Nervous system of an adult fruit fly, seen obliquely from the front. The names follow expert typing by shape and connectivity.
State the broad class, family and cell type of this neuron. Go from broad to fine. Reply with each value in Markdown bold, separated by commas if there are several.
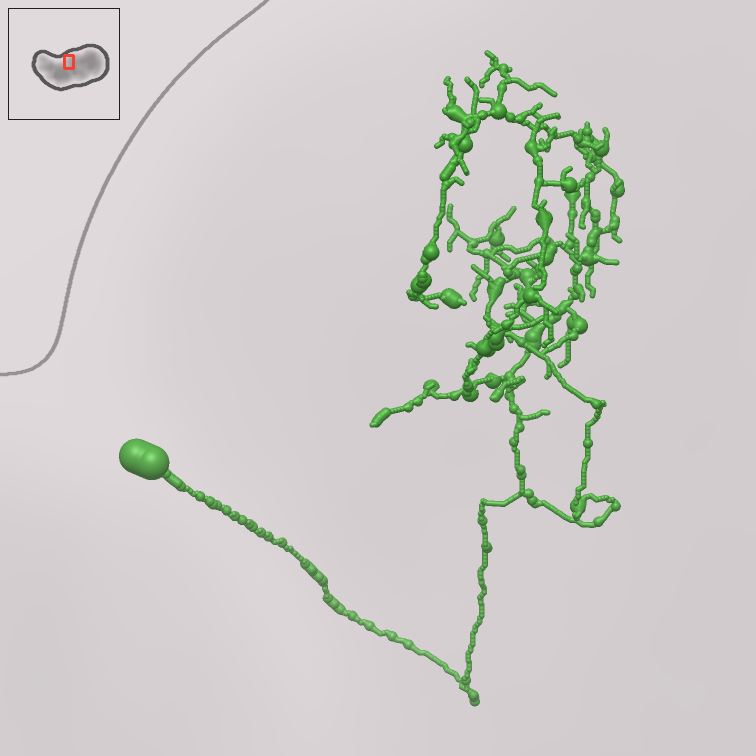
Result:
**central-brain intrinsic neuron**, **hemilineage VPNp&v1_posterior**, **LHPV2a4**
